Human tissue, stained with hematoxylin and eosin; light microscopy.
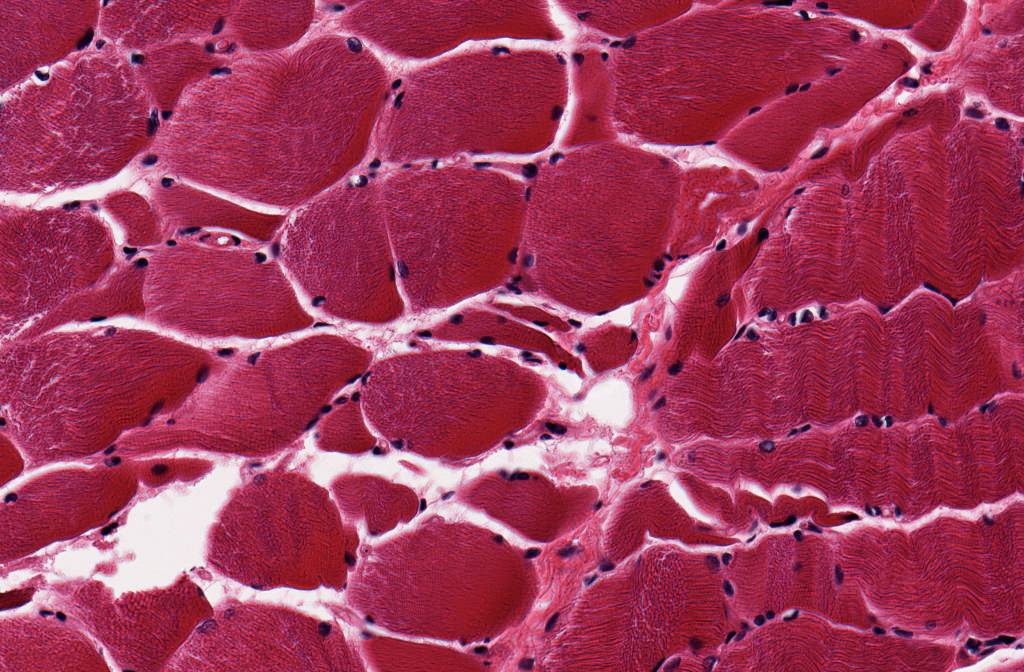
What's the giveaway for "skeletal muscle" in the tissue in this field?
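Mostly this fits skeletal muscle. The cross-cut fibres have rounded-polygonal outlines and sit closely packed.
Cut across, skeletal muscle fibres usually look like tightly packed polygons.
Their dark, flattened nuclei lie at the fibre edges, not the centres.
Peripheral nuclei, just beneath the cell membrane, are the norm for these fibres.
On the right, the lengthwise-cut fibres show striations that are wavy and rippled. White clefts part many fibres, widest toward the lower left.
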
